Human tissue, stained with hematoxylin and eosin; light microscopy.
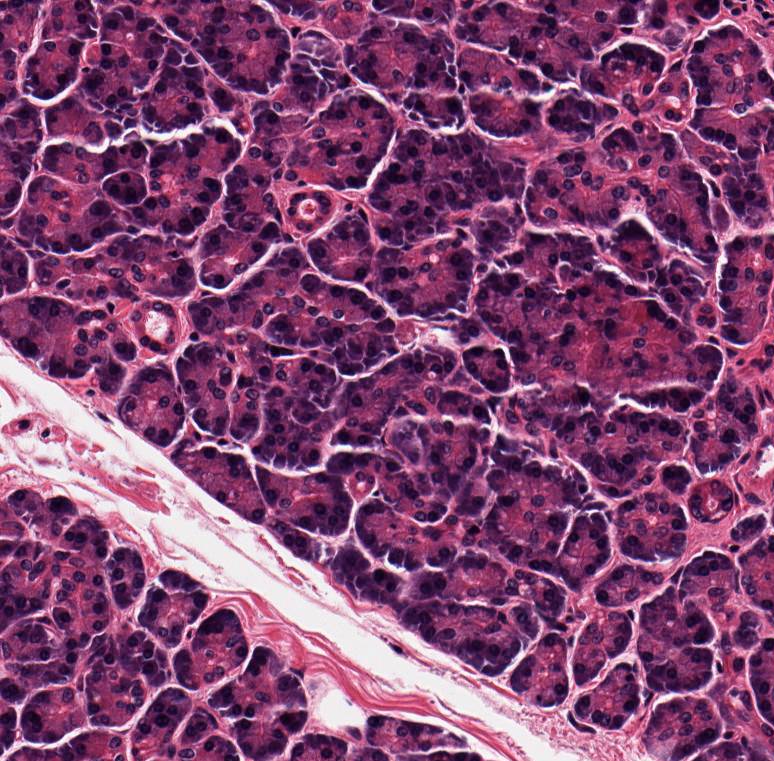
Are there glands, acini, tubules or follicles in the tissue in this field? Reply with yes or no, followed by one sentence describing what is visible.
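Yes. The field is filled with closely packed small rounded acini grouped into lobules.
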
